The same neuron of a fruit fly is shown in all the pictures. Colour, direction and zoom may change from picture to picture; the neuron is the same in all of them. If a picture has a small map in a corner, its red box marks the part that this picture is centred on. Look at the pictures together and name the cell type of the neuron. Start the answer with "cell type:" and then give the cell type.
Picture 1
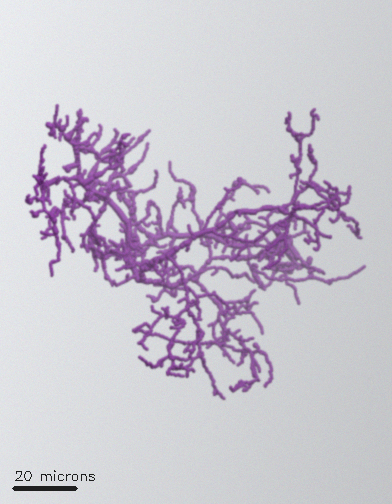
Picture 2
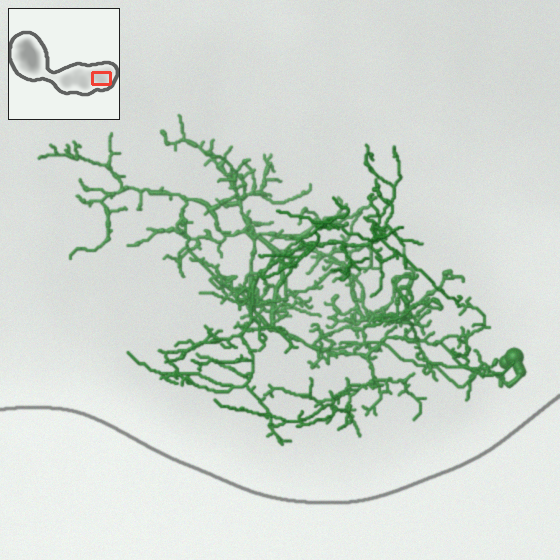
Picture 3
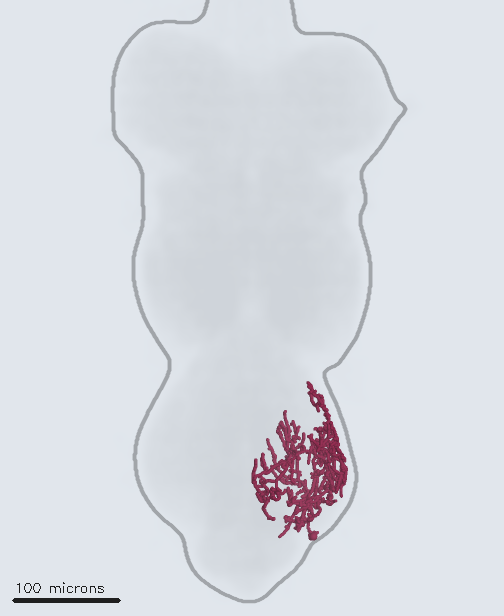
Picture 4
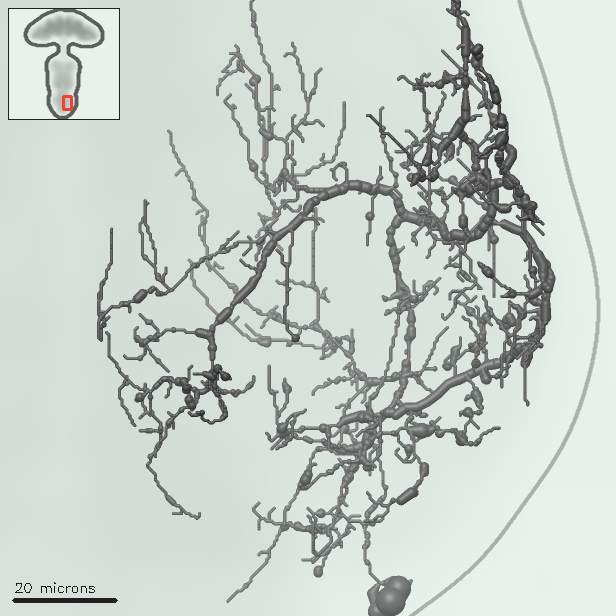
cell type: IN13A015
